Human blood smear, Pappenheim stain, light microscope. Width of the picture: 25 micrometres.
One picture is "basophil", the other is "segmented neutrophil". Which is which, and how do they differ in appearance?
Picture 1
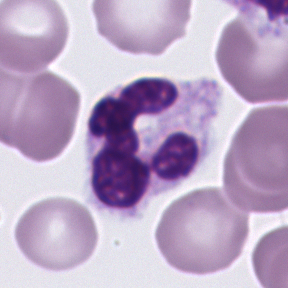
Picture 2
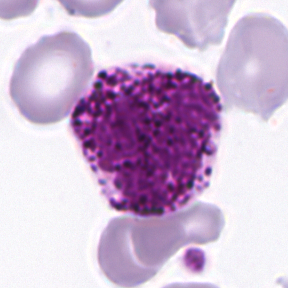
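That's a segmented neutrophil in picture 1, and the basophil is in picture 2. The quickest difference is the granules. In the neutrophil they're fine, faint and lilac, scattered through pale pinkish-lilac cytoplasm. The basophil is crowded with coarse, round, dark purple-black ones.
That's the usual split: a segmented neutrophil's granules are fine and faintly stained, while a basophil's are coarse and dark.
The basophil's granules also differ noticeably in size from one to another.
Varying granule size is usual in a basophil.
Then the nucleus: the neutrophil's is divided into several distinct lobes of dark purple, coarsely clumped chromatin, with no nucleoli visible. In the basophil you can't trace the nucleus at all, because granules lie over it. All you see is a lighter reddish-purple mass in the middle beneath them.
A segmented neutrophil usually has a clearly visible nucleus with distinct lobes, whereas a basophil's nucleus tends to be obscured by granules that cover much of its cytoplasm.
The basophil, about 14 micrometres across, is roughly round with a few flattened, slightly angular sides, and granules running right to the edge make its border look bumpy. The neutrophil has red cells lying close around it on all sides.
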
